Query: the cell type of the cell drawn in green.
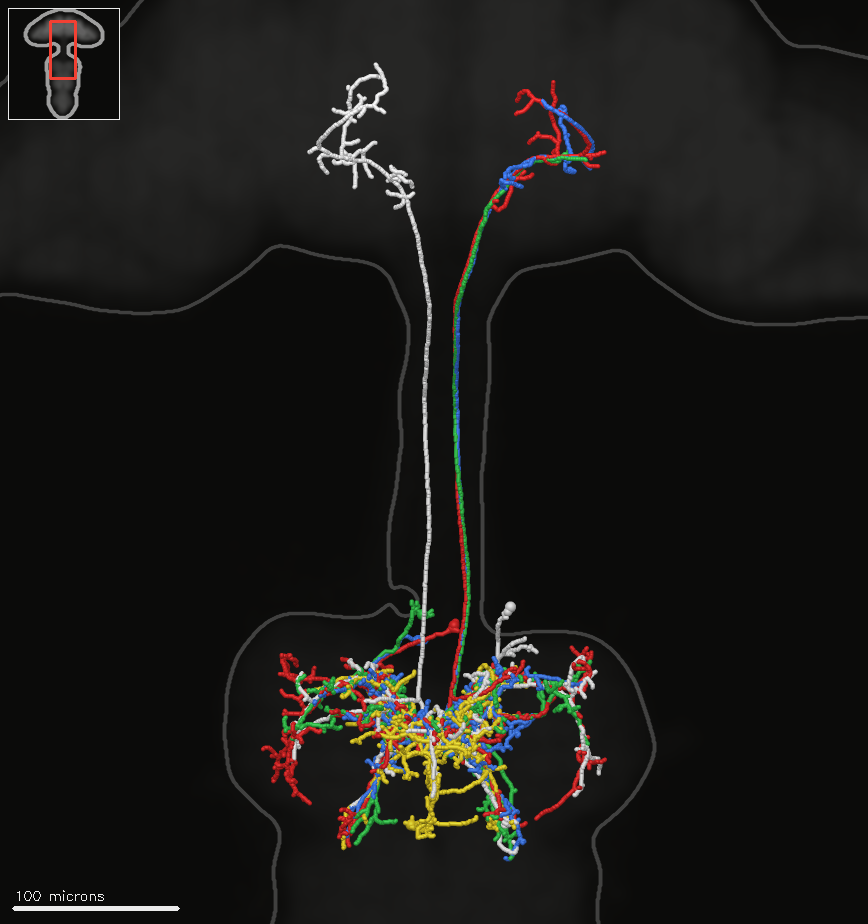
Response: AN08B043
